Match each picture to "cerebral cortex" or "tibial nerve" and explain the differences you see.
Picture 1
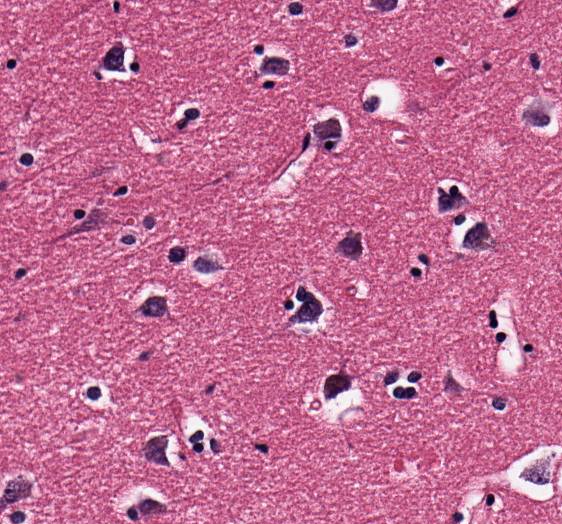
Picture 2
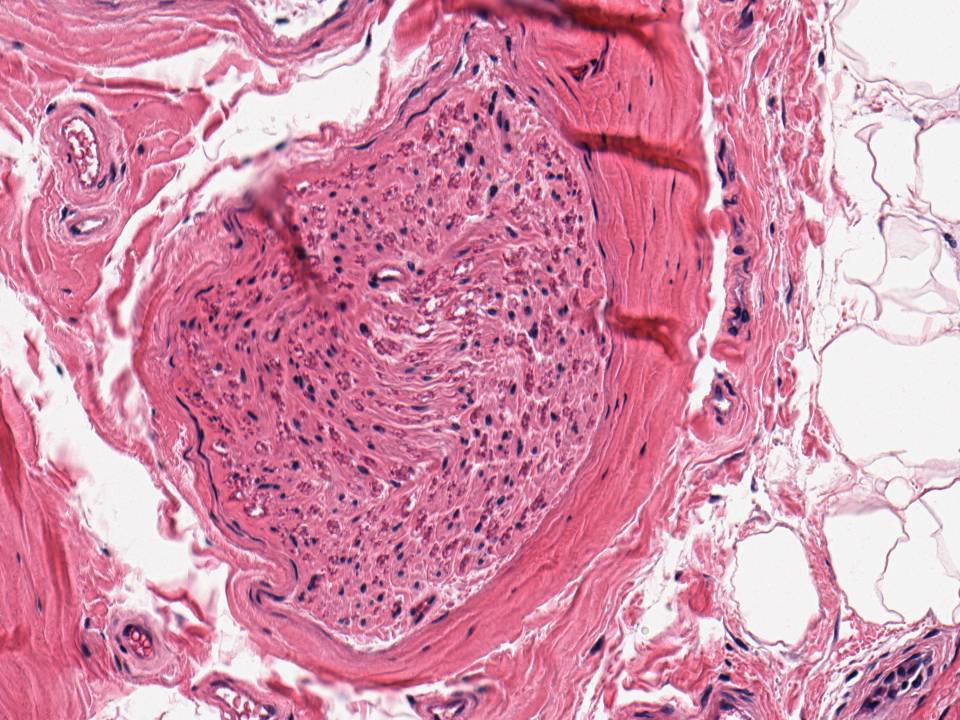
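My reading: the cerebral cortex is picture 1, and the tibial nerve is picture 2. In the first, a finely granular pink matrix fills the field, with no epithelium or glands. Angular neuron cell bodies lie singly throughout, and several give off one tapering process from a pole. Small round dark glial nuclei are scattered through the matrix. The second shows instead one large oval bundle of nerve fibres, wrapped in thick concentric layers of collagen that are broadest on the right. Its nuclei are small, dark and mostly elongated or wavy.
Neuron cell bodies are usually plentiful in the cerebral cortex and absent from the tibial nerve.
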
